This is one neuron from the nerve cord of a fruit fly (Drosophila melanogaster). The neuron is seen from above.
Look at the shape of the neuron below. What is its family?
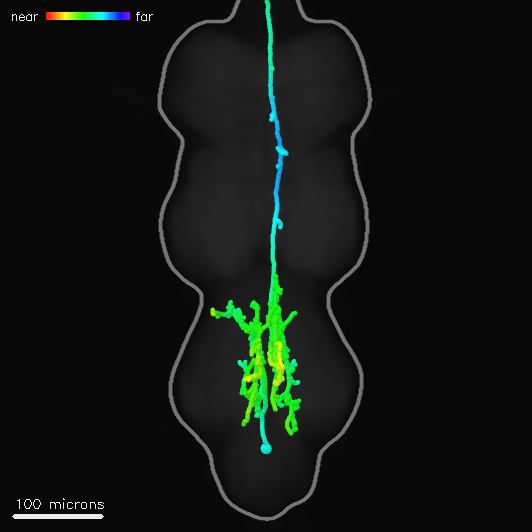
hemilineage 05B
